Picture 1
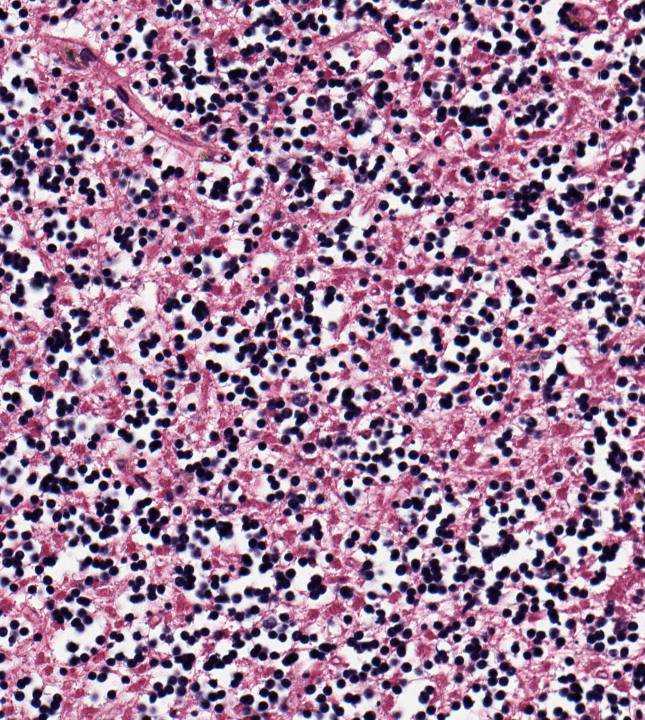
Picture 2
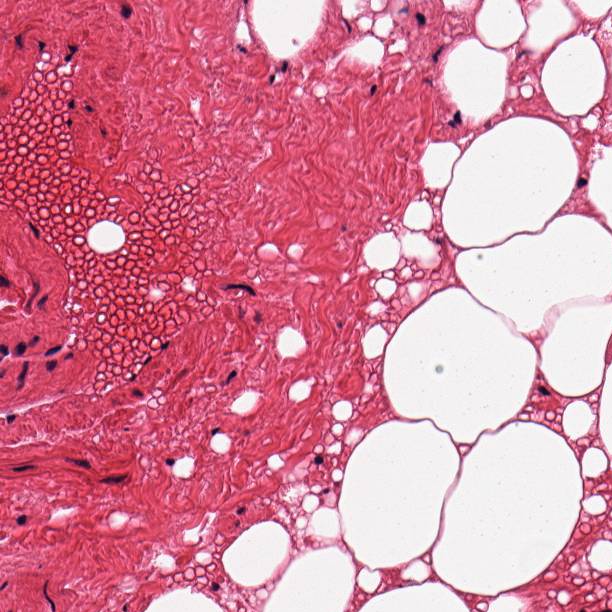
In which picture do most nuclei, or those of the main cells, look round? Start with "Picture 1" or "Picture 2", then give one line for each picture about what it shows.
Picture 1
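In picture 1: The nuclei are small, round and deeply dark-staining, with scarcely any cytoplasm visible around them.
In picture 2: Nuclei are sparse, dark and mostly elongated, scattered through the collagen.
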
